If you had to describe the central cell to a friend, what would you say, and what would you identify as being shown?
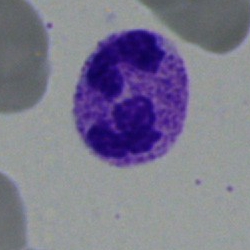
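Let me start with the outline: oval, and smooth all the way round. The chromatin looks dense and dark purple. Checking the cytoplasm, I can't find any vacuoles. This is a segmented neutrophil.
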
